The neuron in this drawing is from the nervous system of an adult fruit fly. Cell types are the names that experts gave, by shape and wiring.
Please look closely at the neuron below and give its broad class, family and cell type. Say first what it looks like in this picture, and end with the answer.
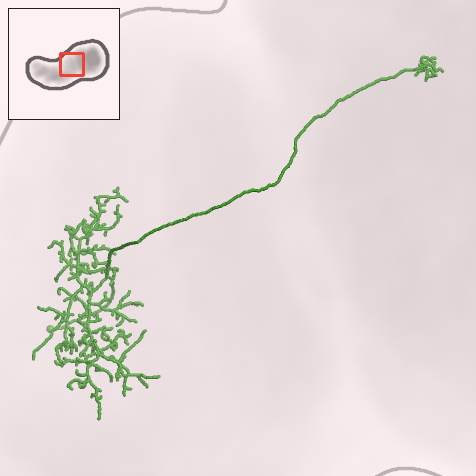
Dozens of branch ends can be seen. In this view it is about as wide as it is tall. Its broad class is visual projection neuron. Its family is MeTu. The cell type is MeTu3b.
